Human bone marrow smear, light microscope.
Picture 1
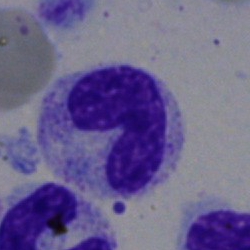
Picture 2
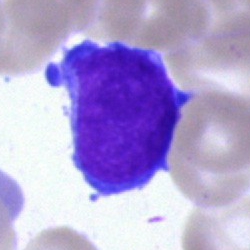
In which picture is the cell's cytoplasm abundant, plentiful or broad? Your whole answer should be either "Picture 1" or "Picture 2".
Picture 1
